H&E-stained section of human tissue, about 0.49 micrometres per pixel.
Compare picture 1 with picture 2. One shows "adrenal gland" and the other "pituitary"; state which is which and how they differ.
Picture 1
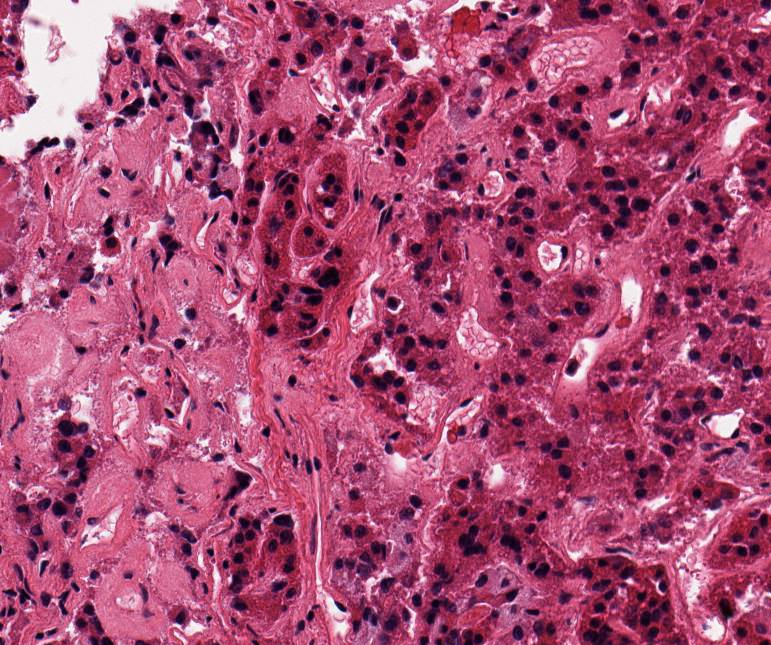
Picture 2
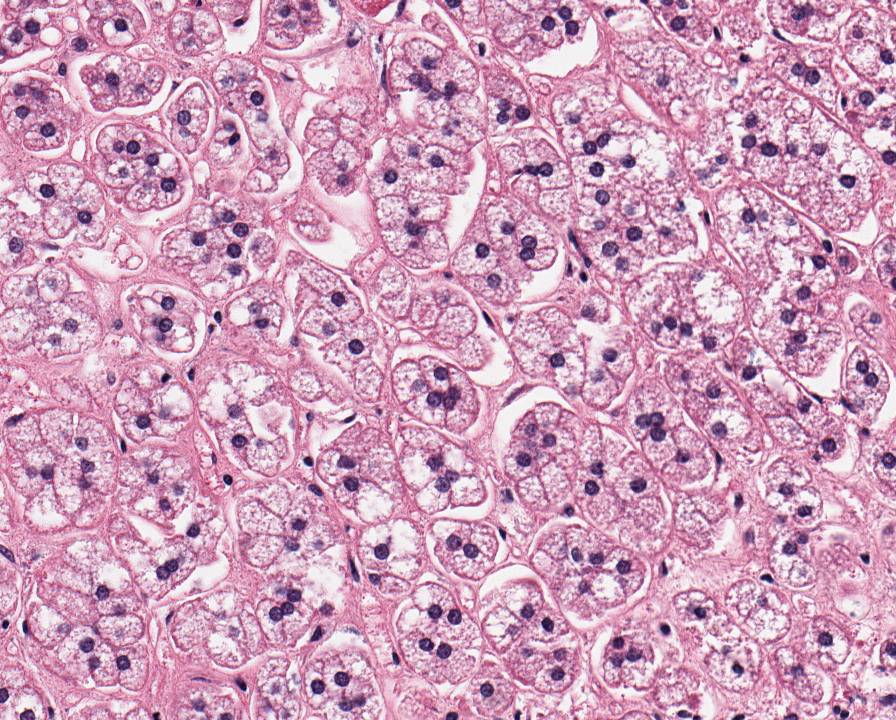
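Of the two, picture 1 is the pituitary and picture 2 the adrenal gland. In the pituitary, cells in the centre and right of the field lie in solid nests and cords separated by thin fibrous strands, and their nuclei are small, round and dark. The left part of the field is instead dominated by pale pink, glassy stroma holding only scattered cells. Several small spaces in the centre and upper right contain pale pink, net-like bubbly material. In the adrenal gland, the cells lie throughout the field in rounded nests and short cords separated by thin pink septa. These cells are large and polygonal, with abundant pale, finely vacuolated, foamy cytoplasm and small, round, dark, centrally placed nuclei that are fairly uniform in size and shape across the field.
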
